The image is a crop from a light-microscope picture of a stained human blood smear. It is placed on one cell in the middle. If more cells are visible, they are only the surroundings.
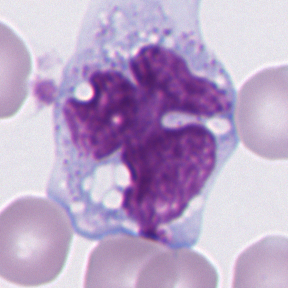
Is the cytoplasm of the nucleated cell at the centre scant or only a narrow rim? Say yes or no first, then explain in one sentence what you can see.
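No. The cytoplasm is abundant and pale grey-blue.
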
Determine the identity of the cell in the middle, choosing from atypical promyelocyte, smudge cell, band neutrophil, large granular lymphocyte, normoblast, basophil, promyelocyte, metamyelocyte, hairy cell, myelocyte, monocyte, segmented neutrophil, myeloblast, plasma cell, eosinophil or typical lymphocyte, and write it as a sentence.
The cell shown in the center of this light-microscope crop is a monocyte.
